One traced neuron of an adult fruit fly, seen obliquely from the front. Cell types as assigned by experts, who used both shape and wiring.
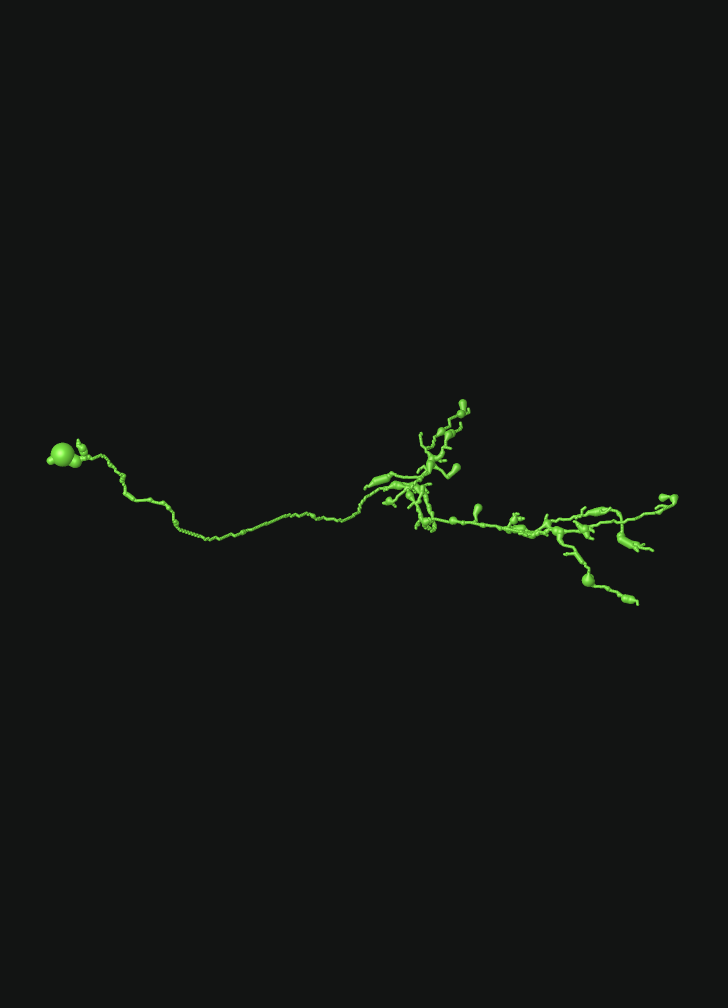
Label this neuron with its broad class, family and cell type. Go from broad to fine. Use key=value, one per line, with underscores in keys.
broad_class=nerve-cord intrinsic neuron
family=hemilineage 09A
cell_type=IN09A044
